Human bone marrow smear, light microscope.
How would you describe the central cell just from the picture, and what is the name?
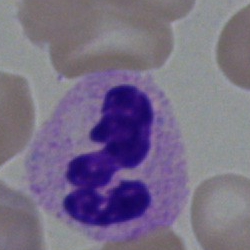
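Outline rounded to slightly oval, edge smooth. Chromatin dense, dark purple. Cytoplasm plentiful, pale pinkish-lilac, with fine, small lilac granules spread evenly throughout. Segmented neutrophil.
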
